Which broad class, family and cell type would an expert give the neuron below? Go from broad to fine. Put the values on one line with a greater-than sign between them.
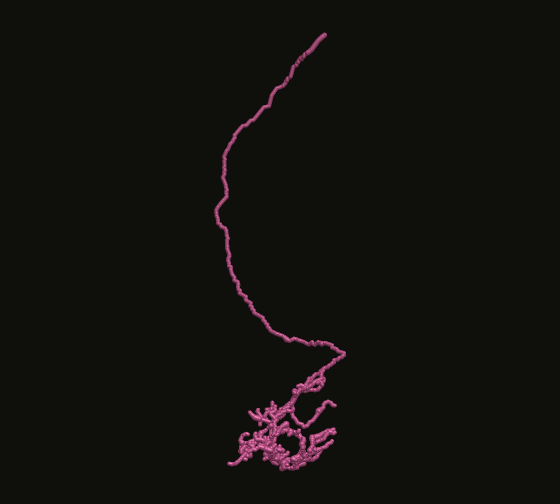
sensory neuron entering the nerve cord > class mechanosensory proprioceptive > SNpp40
